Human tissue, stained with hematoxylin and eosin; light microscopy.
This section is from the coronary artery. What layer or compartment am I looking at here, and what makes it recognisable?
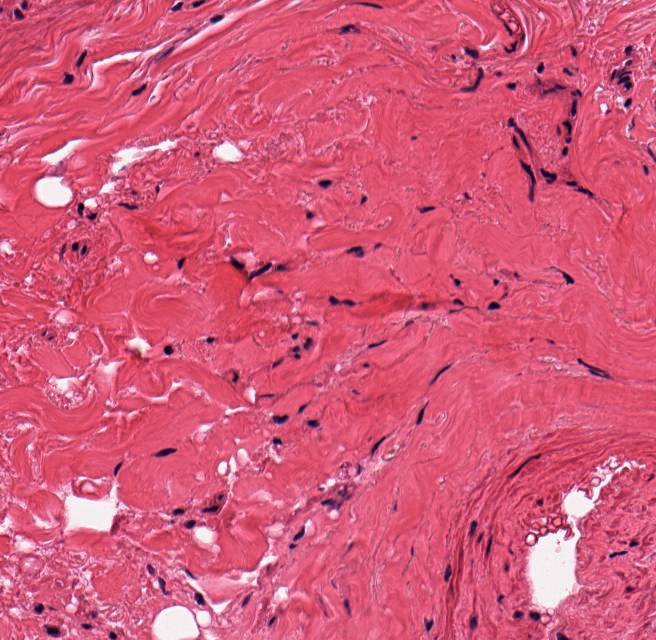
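This field shows the tunica adventitia. Its wavy, deeply eosinophilic collagen bundles, interlacing in varied directions and filling nearly the whole field, hold sparse small, dark, mostly elongated nuclei lying singly.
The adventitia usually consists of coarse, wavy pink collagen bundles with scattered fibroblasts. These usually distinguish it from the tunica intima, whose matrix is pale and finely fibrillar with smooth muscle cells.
Small round clear spaces are scattered through the field, more in the left half.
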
